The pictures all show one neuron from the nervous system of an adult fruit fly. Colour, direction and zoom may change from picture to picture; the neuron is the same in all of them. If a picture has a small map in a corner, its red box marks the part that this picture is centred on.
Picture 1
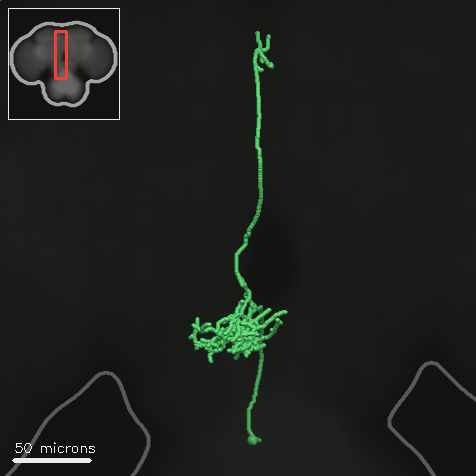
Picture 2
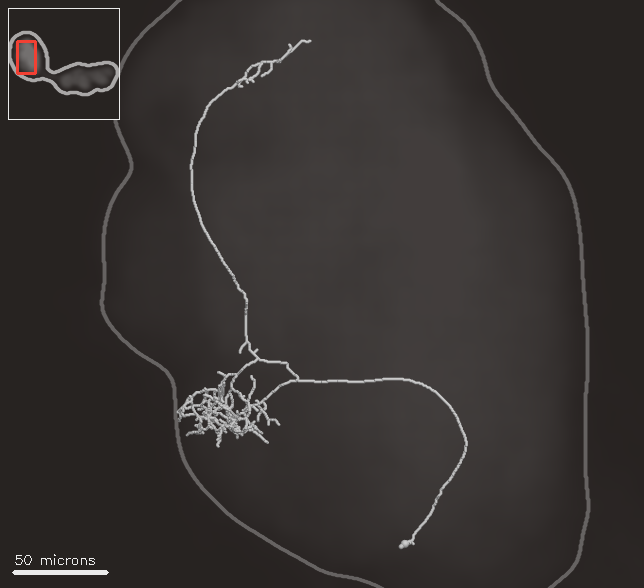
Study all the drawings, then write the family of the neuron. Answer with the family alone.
hemilineage LB5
